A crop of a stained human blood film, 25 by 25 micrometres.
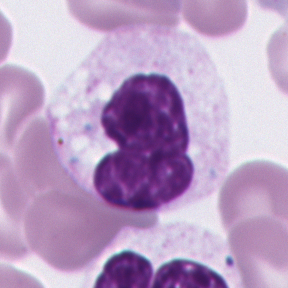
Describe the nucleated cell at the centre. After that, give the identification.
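Outline round, smooth. Nucleus folded, notched on left side; sits in lower part of cell, reaching lower edge. Cytoplasm: fine, dust-like pinkish-purple granules. Segmented neutrophil.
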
